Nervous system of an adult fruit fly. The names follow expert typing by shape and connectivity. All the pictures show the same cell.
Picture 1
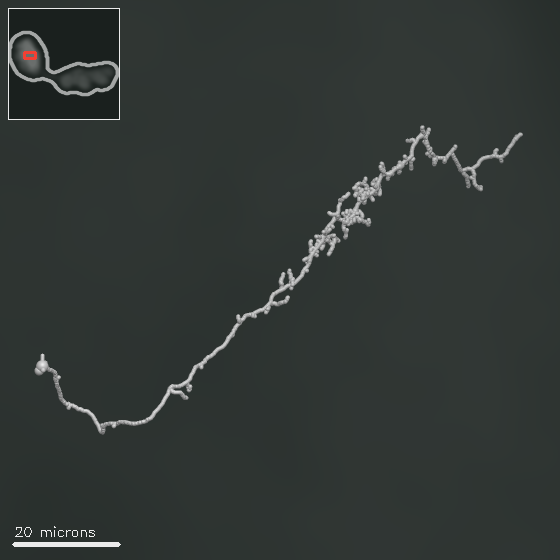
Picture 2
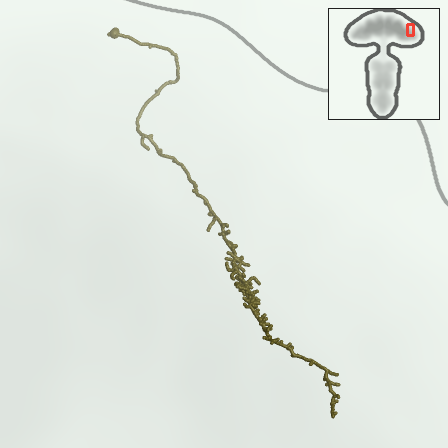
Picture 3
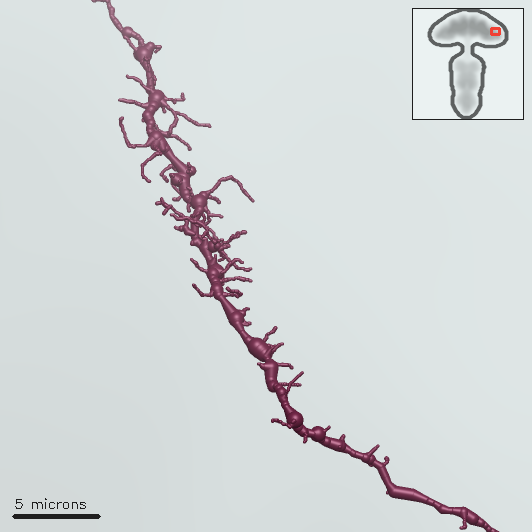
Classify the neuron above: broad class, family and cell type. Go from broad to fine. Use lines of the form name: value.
broad class: optic-lobe intrinsic neuron
family: Dm
cell type: Dm3b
